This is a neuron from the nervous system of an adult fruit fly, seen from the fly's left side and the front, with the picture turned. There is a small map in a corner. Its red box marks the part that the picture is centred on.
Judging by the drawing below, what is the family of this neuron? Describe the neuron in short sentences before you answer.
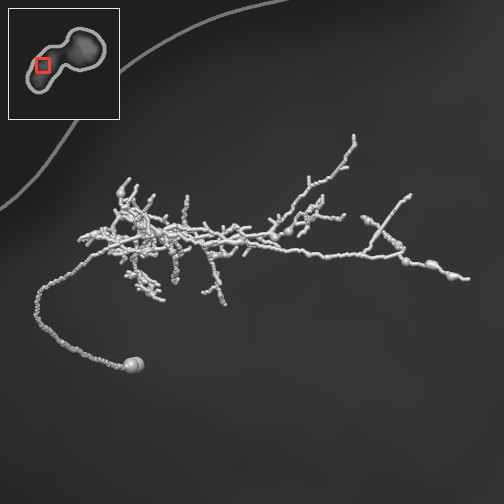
Dozens of branch ends can be seen. As drawn here it is wider than it is tall. This is a nerve-cord intrinsic neuron. Its family is hemilineage 01B.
